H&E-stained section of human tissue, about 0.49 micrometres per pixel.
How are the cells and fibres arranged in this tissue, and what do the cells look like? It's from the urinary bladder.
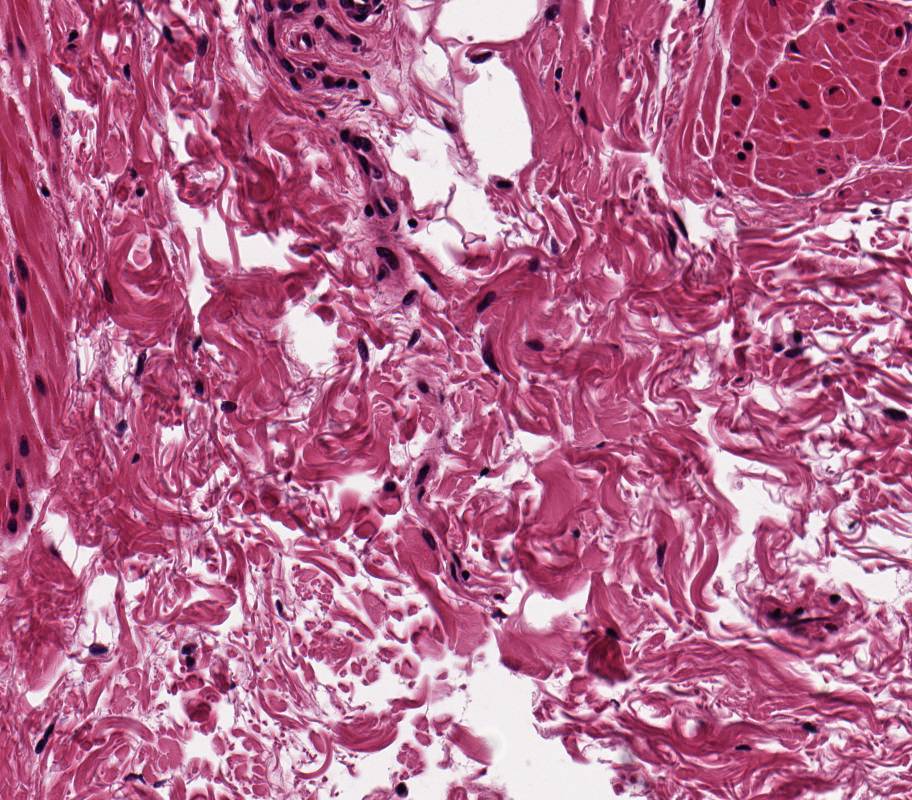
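So, most of the centre is wavy collagen, loosely interwoven bundles running many ways. Along the left edge, muscle fibres cut lengthwise run roughly top to bottom. Upper right, a bundle cut across: polygonal fibres, round dark central nuclei. Stromal nuclei: sparse, small, dark, mostly elongated.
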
